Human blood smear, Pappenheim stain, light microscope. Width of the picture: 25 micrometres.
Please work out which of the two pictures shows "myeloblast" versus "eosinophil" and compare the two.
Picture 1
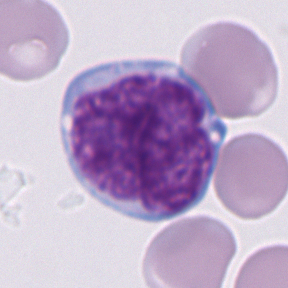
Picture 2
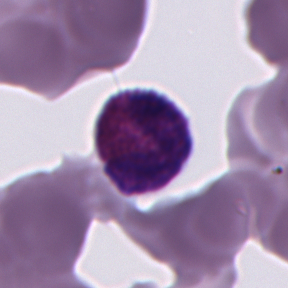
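The myeloblast is in picture 1, and the eosinophil in picture 2. In picture 1 the myeloblast is round to slightly oval with a smooth edge, about 15 micrometres across, and its nucleus measures about 13 micrometres.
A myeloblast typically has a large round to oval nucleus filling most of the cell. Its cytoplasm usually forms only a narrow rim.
A groove runs vertically down the middle of this nucleus. The cytoplasm is pale blue, and no granules are visible in it.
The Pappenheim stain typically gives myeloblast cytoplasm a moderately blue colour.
Red cells touch the myeloblast on its right side. The eosinophil in picture 2 is roughly round in outline.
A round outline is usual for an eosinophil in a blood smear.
No nucleoli can be seen in its nucleus. A red cell touches it on the lower left side.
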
